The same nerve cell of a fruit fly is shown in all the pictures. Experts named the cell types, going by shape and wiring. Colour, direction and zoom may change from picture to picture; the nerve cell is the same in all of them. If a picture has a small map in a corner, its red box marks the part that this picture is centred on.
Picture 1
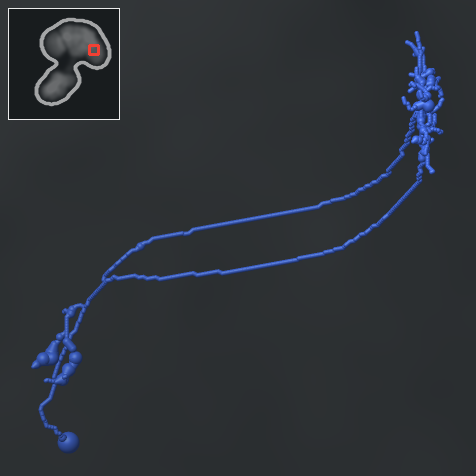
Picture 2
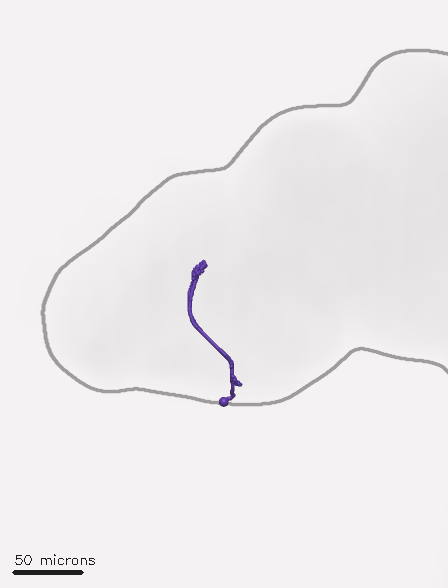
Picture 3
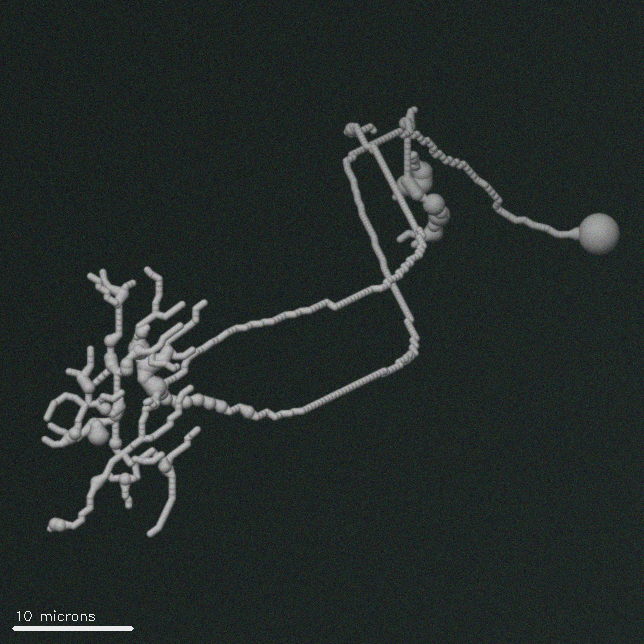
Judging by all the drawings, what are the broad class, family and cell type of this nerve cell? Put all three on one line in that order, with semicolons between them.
optic-lobe intrinsic neuron; T; T4c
